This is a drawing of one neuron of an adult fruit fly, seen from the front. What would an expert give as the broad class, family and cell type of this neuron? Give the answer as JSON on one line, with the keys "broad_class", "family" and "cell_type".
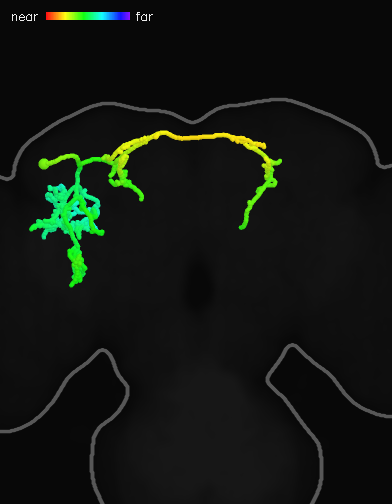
{"broad_class": "central-brain intrinsic neuron", "family": "hemilineage SLPad1_anterior", "cell_type": "PVLP205m"}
